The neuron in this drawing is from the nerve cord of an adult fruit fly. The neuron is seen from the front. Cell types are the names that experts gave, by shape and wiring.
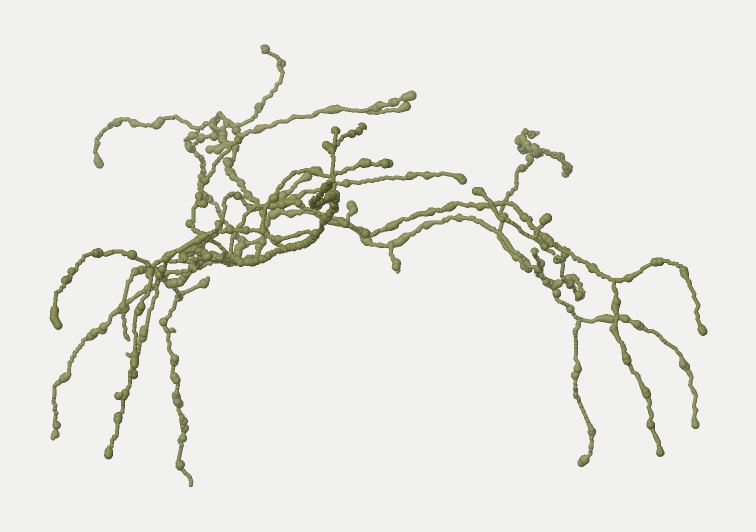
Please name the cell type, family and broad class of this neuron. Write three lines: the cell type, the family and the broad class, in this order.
DNpe006
hemilineage PSp3
descending neuron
